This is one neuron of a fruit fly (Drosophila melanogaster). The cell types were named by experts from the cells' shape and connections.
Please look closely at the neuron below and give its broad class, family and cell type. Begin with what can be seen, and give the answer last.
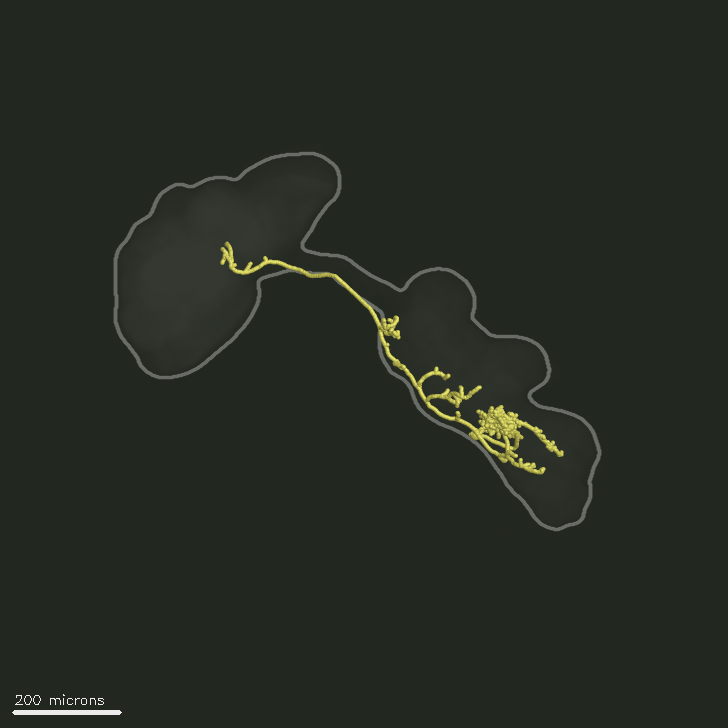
From left to right in the picture it spans about 650 microns. As drawn here it is wider than it is tall. Its broad class is ascending neuron. Its family is hemilineage 19B. It is of cell type AN19B022.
